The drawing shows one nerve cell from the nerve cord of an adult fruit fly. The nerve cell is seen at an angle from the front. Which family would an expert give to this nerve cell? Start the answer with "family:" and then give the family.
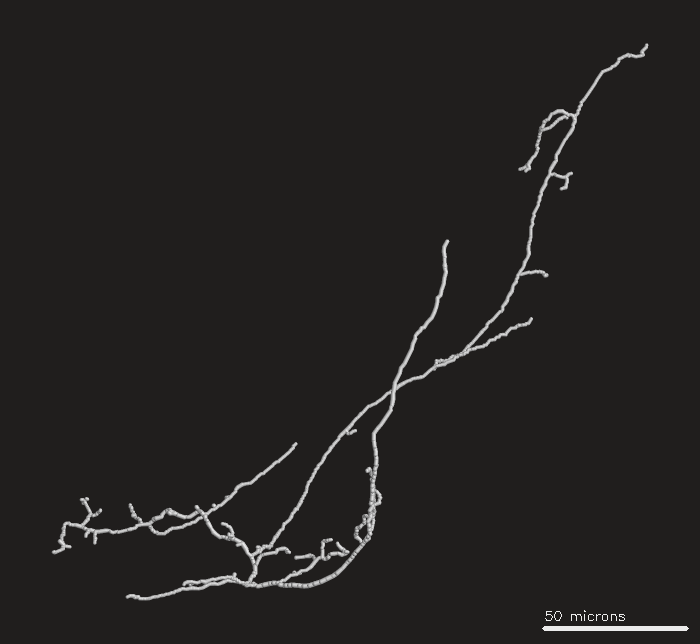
family: class mechanosensory tactile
